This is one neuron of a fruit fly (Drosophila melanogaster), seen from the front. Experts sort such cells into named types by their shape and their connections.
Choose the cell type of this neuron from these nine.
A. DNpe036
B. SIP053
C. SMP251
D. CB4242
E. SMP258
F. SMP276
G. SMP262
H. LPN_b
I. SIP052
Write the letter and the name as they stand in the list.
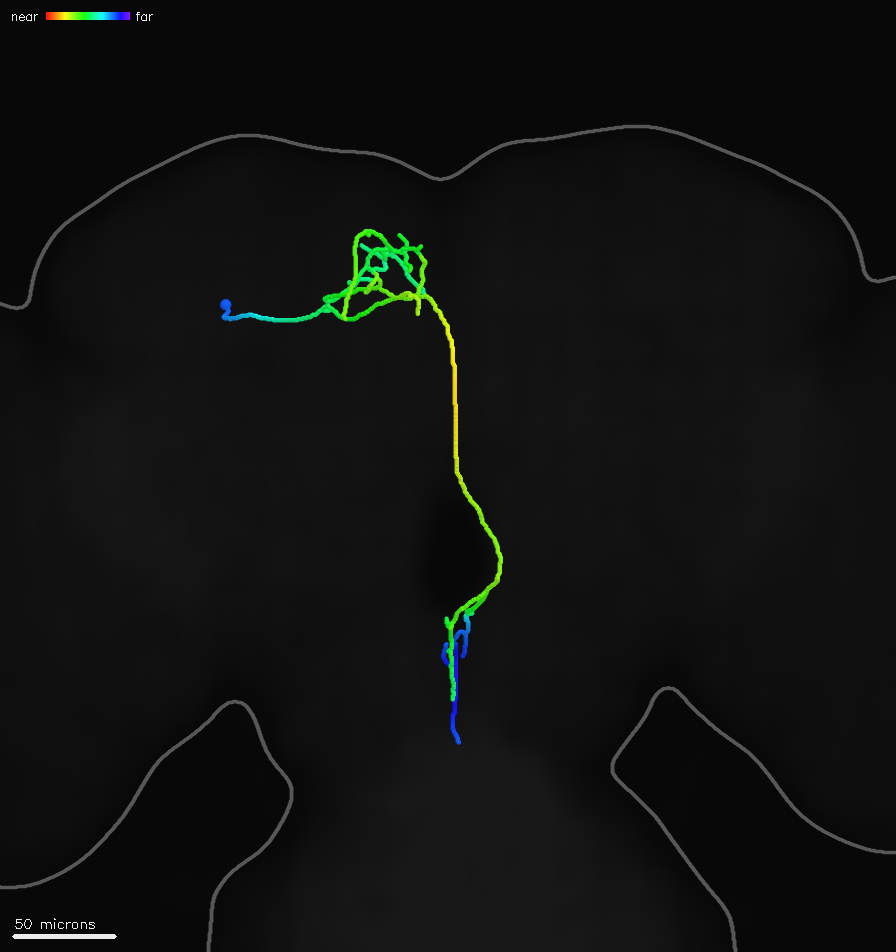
D. CB4242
